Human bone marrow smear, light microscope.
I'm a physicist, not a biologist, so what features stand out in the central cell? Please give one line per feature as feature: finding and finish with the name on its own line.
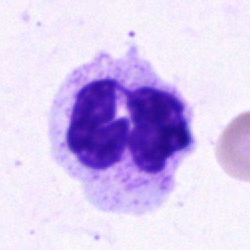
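Chromatin: dense, dark purple, clumped
Cytoplasm: pale lilac
Edge: irregular and bumpy
Identity: segmented neutrophil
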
